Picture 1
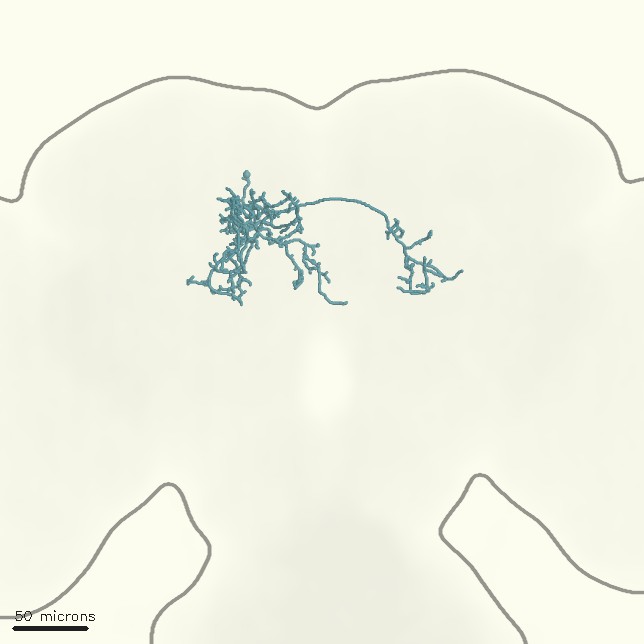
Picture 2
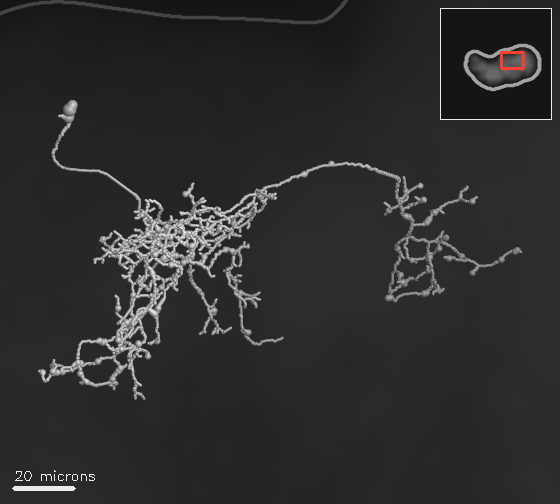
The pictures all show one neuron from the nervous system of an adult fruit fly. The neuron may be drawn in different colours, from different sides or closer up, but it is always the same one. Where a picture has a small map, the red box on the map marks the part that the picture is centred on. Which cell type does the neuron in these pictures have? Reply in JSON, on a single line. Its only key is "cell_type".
{"cell_type": "CL235"}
